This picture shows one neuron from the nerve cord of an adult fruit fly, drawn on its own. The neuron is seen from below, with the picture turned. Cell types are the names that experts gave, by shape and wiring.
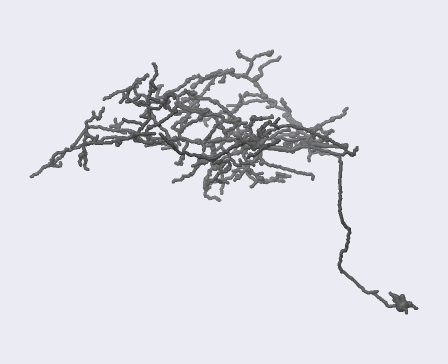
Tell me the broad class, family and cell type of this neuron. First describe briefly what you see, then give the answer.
Dozens of branch ends can be seen. In this view it is wider than it is tall. Its broad class is nerve-cord intrinsic neuron. The family is hemilineage 14A. The cell type is IN14A016.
